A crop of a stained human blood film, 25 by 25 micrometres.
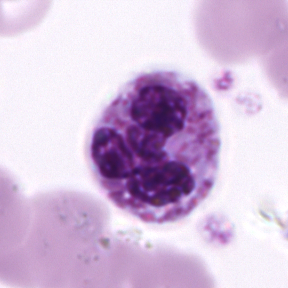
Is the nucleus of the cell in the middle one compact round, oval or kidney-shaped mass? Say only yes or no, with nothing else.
No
